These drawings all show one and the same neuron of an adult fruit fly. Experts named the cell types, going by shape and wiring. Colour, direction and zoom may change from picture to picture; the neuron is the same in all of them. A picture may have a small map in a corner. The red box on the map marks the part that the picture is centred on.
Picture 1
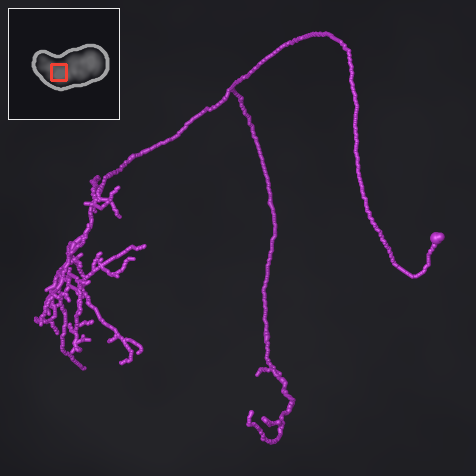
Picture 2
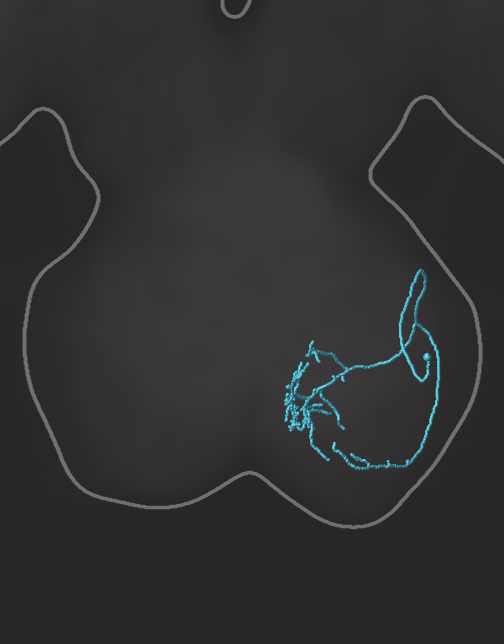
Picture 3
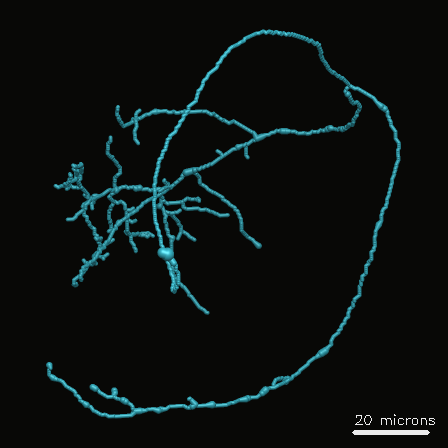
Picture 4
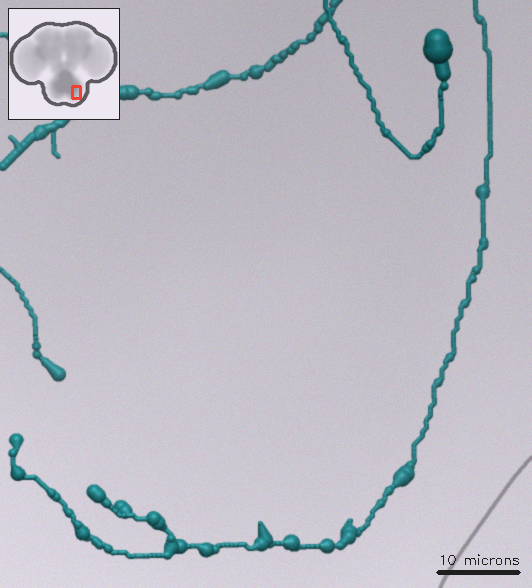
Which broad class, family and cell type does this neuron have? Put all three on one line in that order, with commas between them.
nerve-cord intrinsic neuron, hemilineage 08A, IN08A041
